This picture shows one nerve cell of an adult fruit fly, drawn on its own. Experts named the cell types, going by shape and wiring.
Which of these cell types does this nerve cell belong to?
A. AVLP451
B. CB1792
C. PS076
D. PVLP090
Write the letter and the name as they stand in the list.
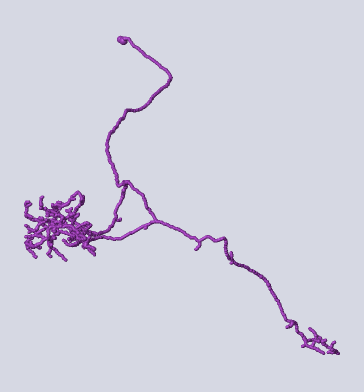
B. CB1792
